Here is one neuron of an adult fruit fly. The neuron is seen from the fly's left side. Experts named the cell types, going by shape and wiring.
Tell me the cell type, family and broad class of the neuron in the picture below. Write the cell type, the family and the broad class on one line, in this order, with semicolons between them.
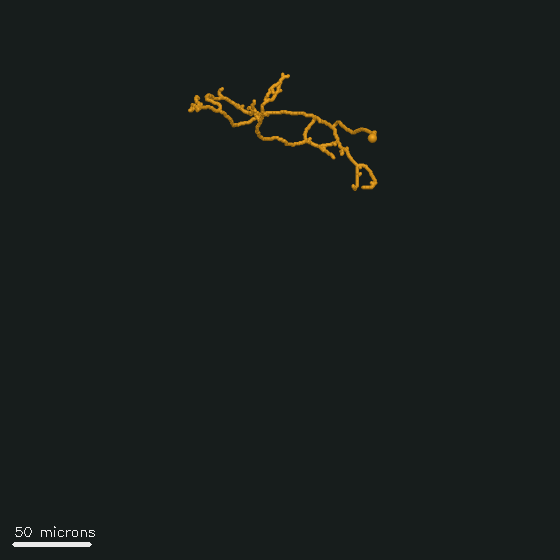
SLP246; hemilineage DL1_dorsal; central-brain intrinsic neuron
